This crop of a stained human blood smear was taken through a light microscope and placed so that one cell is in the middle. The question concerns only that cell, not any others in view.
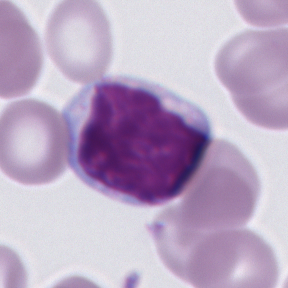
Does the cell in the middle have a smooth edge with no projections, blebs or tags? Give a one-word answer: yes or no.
Yes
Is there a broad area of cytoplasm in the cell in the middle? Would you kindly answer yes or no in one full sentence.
No, its cytoplasm is scant rather than broad.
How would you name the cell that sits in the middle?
large granular lymphocyte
